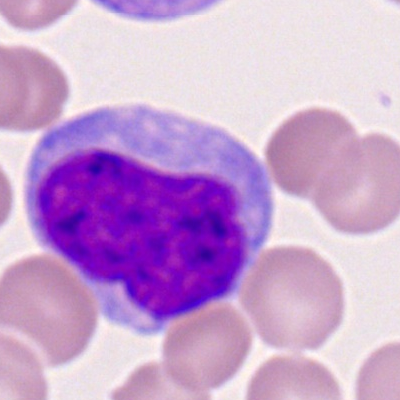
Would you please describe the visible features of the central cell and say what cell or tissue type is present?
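Off-centre toward the lower left of the cell sits the nucleus, its lower edge marked by a notch. Its chromatin is coarse, with scattered darker clumps, and the cytoplasm around it is pale blue. It is a monocyte.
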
